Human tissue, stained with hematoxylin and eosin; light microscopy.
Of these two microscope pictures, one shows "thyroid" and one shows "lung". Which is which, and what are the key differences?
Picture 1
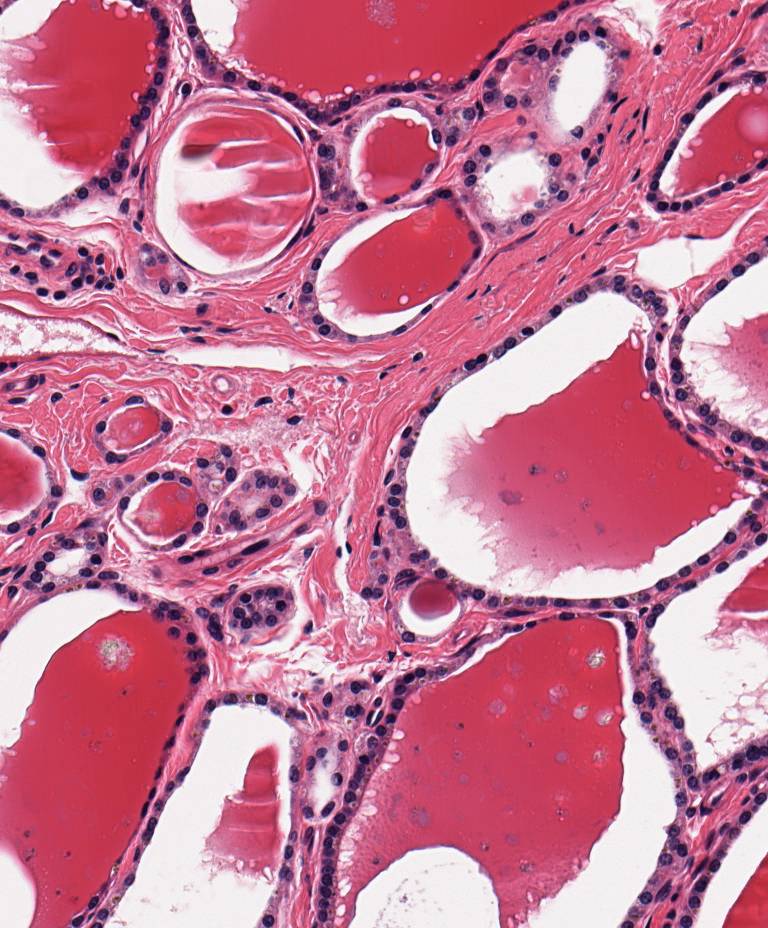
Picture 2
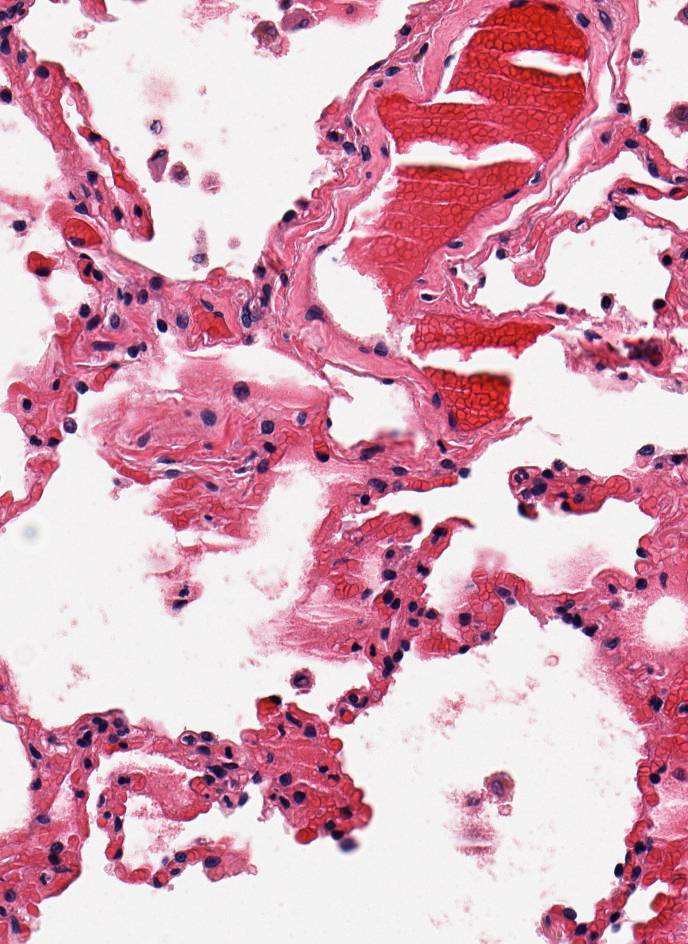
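Picture 1 is thyroid and picture 2 is lung. Picture 1 consists of closed follicles of widely varying size, largest at the edges and smaller at centre-left, filled with homogeneous pink colloid and lined by a single layer of flattened to low cuboidal cells with small, round, dark nuclei. In picture 2, thin, branching pink septa form an open lacy network around large empty spaces, with a few single rounded cells lying free in them.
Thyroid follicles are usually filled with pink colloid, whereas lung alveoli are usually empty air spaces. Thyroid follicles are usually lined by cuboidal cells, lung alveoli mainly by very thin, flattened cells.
A large upper-right vessel in picture 2 is packed with red blood cells.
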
